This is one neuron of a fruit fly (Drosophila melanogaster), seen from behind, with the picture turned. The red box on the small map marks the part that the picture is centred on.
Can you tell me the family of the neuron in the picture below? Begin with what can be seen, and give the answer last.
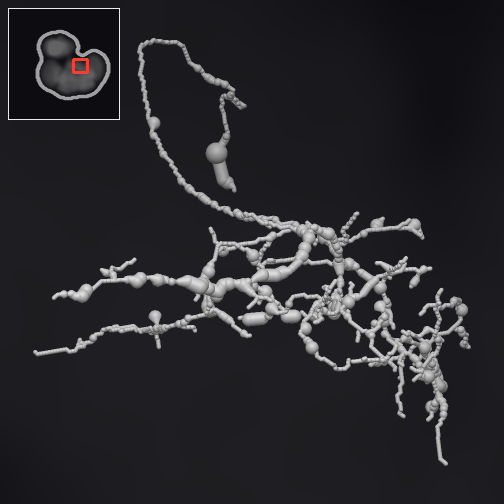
The picture shows dozens of branch ends. As drawn here it is about as wide as it is tall. It is a central-brain intrinsic neuron. Its family is hemilineage MD3.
